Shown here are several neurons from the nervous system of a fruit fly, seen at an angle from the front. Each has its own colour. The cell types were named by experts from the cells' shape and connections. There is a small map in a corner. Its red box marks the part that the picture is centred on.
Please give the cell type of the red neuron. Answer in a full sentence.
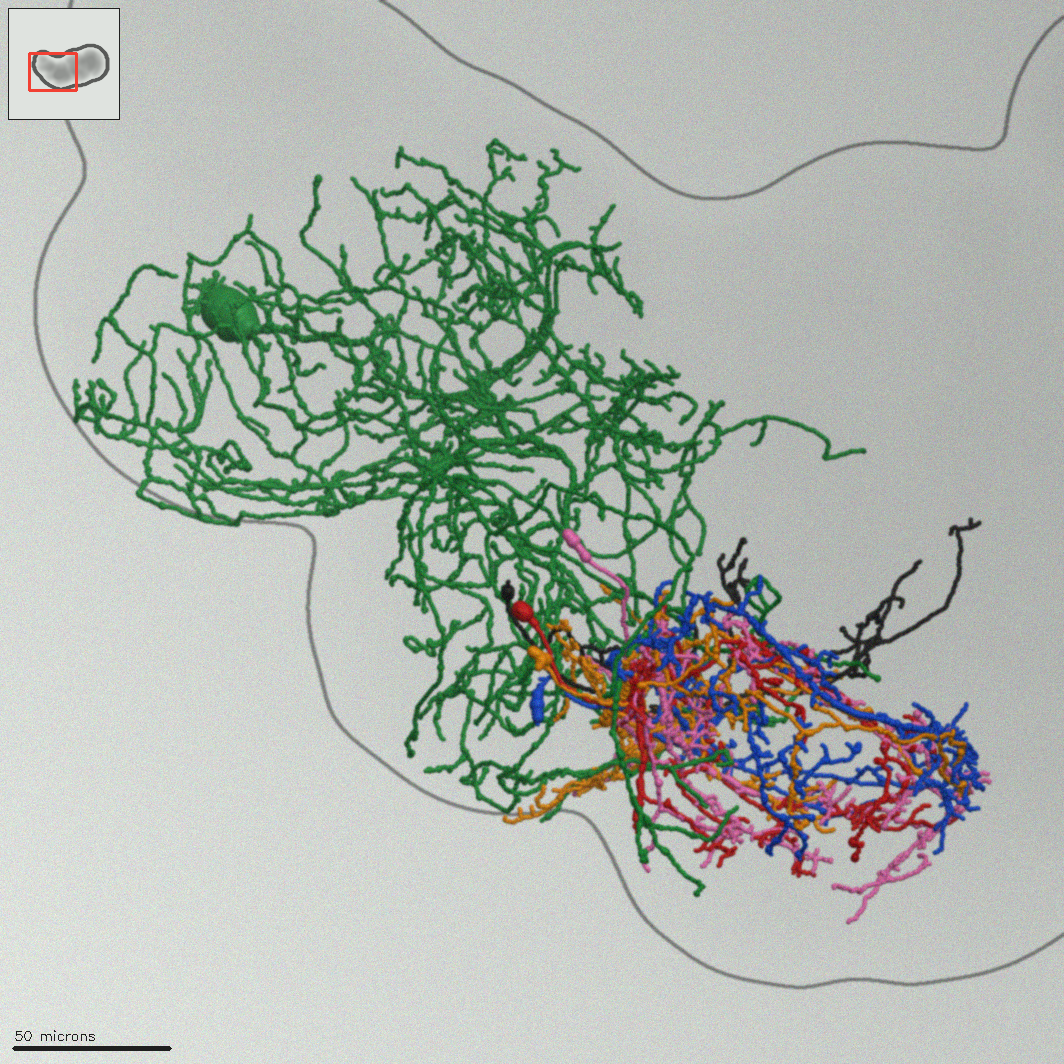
The cell type is IN03A054.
